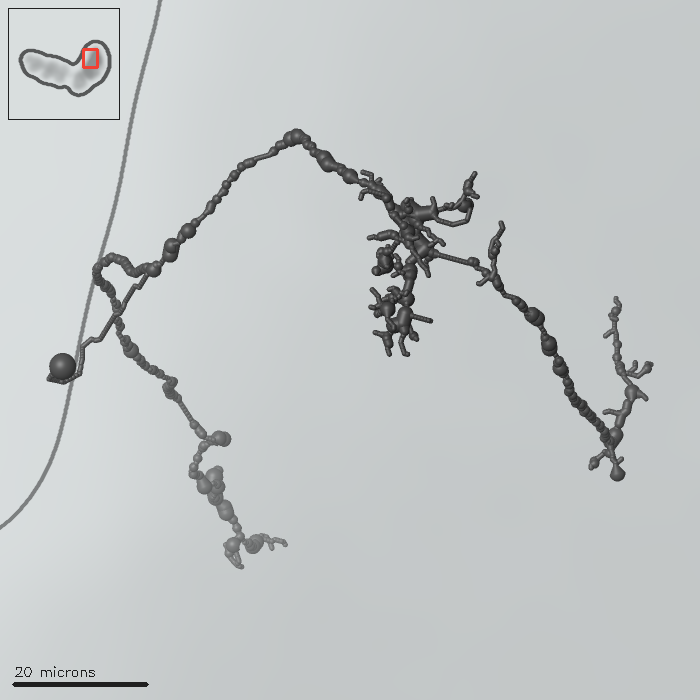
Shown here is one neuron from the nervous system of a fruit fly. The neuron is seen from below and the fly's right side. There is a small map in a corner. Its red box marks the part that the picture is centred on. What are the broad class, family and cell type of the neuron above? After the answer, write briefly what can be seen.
It is a visual projection neuron. The family is LLPC. It is of cell type LLPC2. The cell body can be seen on the left of the picture. By the scale bar it is about 90 microns wide in this view. The picture shows dozens of branch ends.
